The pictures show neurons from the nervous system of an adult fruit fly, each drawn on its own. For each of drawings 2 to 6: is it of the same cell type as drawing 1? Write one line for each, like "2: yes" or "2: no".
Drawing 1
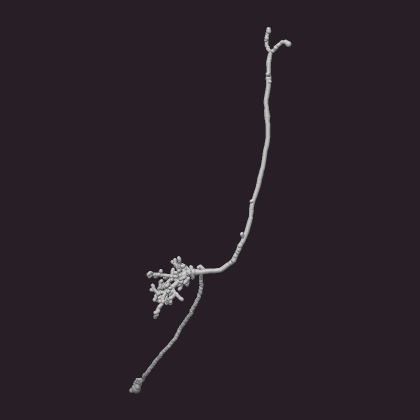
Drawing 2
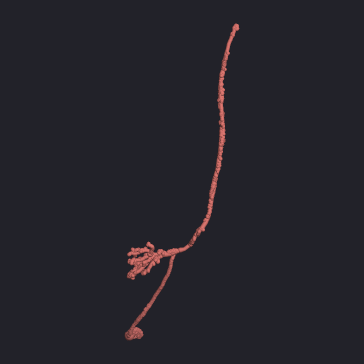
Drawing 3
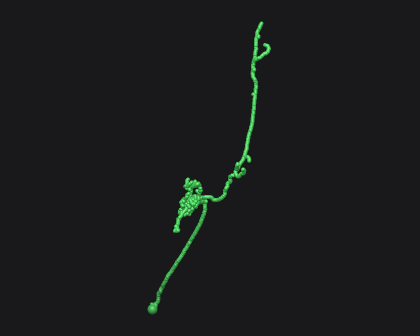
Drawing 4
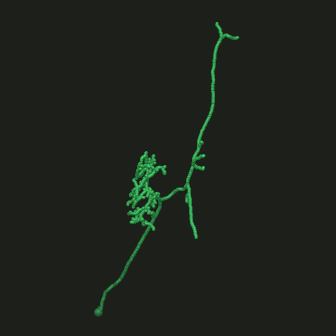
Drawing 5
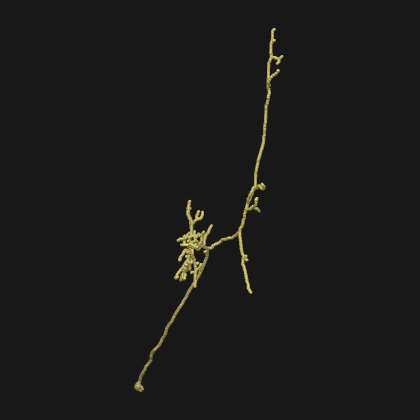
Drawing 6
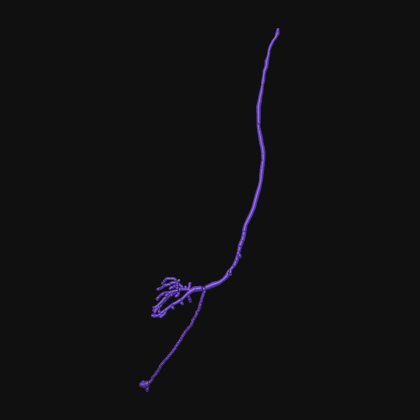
2: yes
3: yes
4: no
5: no
6: yes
